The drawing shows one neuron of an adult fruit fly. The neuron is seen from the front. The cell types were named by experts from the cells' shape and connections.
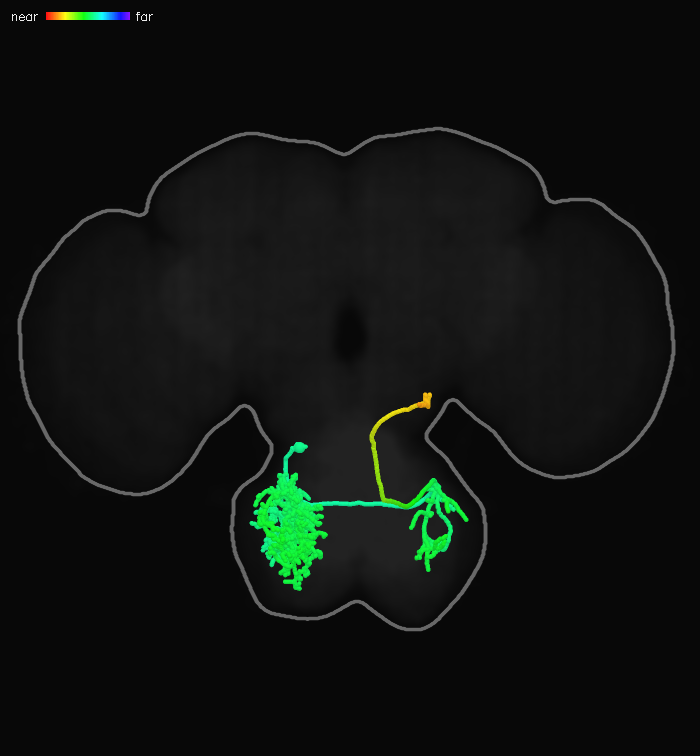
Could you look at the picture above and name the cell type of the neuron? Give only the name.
AN19B009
